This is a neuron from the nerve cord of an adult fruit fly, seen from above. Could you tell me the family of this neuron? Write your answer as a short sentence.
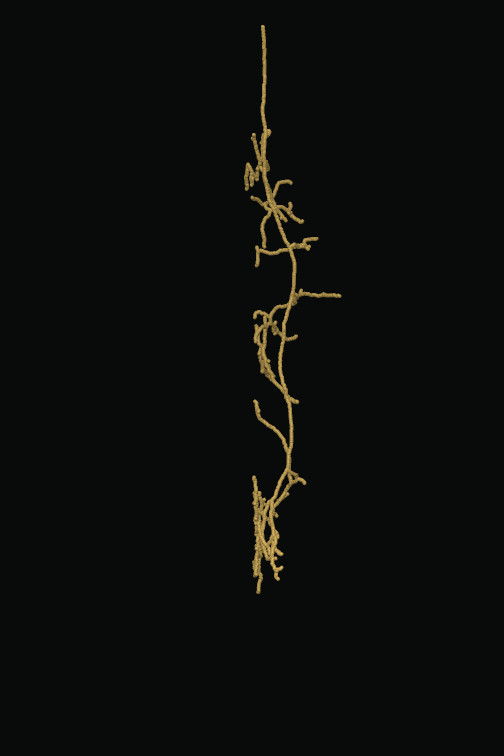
The family is hemilineage 17A.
